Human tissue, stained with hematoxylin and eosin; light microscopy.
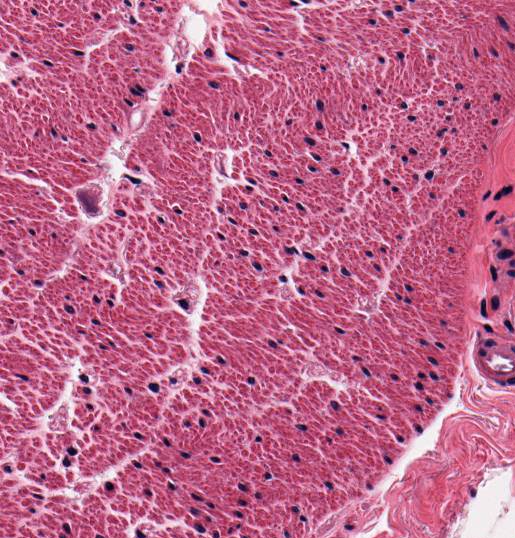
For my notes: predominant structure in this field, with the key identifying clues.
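Smooth muscle, the main tissue. Thin, pale, branching clefts of sparse connective tissue divide it into irregular bundles.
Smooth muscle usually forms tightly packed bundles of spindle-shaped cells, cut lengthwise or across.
Nuclei small, round, dark, scattered; only a minority of cell profiles show one. Right edge: dense, wavy, pink collagenous connective tissue with elongated dark nuclei. No epithelium or glands anywhere.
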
